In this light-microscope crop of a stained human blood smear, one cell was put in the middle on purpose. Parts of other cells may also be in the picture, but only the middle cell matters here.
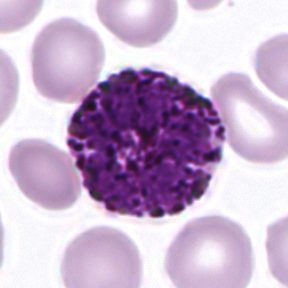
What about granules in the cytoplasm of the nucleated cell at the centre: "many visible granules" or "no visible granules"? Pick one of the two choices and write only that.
Many visible granules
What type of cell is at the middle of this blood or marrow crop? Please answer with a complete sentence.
The central element of this crop is a cell, namely a basophil.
